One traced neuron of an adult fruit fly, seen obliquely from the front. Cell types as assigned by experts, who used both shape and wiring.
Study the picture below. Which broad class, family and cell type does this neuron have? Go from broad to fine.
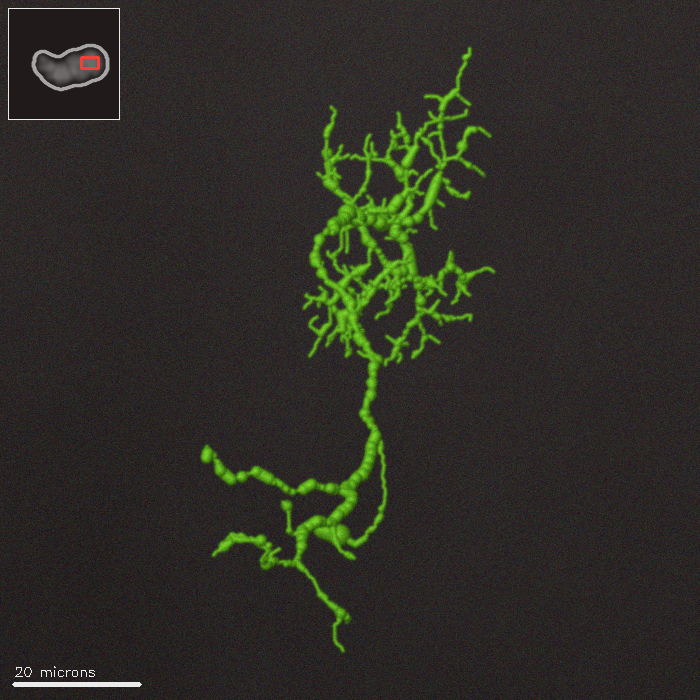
visual projection neuron; LC; LC4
